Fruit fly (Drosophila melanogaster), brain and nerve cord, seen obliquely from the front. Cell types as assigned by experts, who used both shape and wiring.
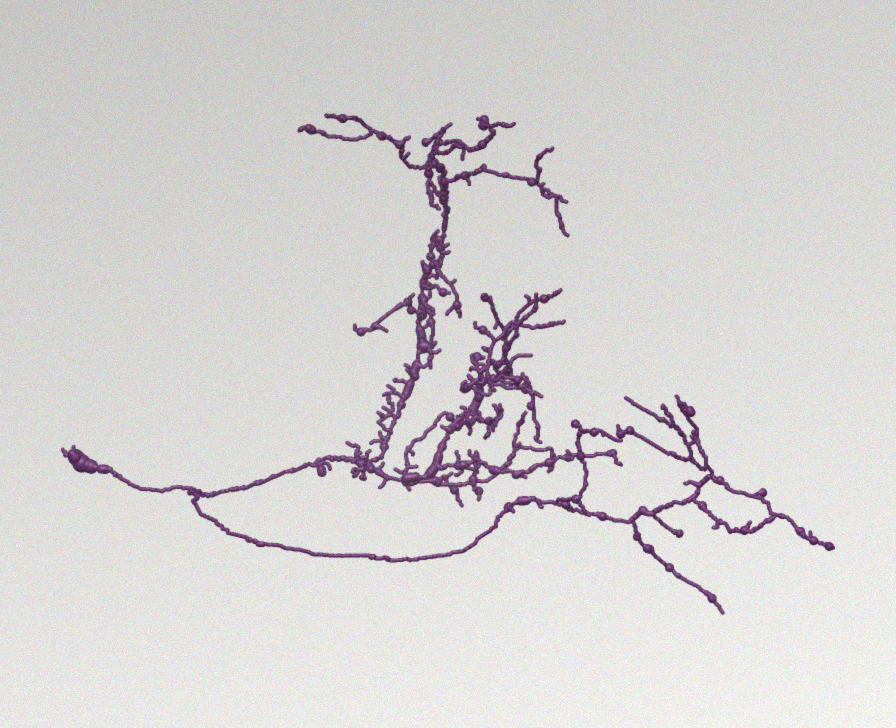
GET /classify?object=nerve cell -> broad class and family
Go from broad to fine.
central-brain intrinsic neuron; hemilineage SLPav1_medial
